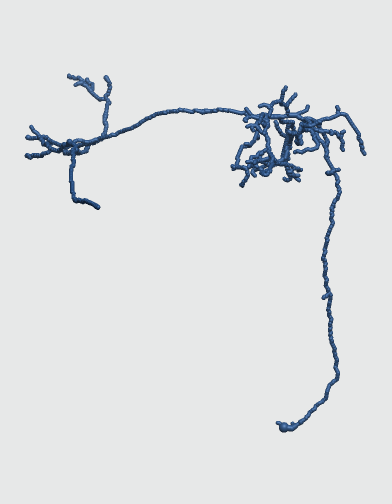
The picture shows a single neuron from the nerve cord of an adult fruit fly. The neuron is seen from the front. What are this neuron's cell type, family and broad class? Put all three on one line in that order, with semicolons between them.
AN06A112; hemilineage 06A; ascending neuron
